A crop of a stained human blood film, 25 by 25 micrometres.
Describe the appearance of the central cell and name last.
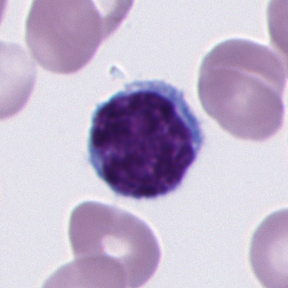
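Measured, the cell is about 10 micrometres across and its nucleus, round in outline, about 9 micrometres across, so the nucleus fills about 80% of the cell's area. The chromatin is dark purple and coarsely clumped. The cytoplasm is pale blue and forms only a thin rim around the nucleus, widest at the upper right of the cell. The cell is a typical lymphocyte.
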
